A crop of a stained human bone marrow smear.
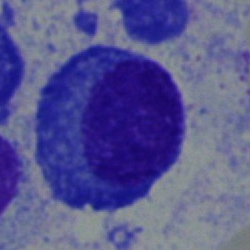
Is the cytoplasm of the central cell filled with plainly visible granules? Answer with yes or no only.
No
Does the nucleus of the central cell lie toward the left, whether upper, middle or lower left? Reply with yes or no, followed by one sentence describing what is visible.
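No. The nucleus sits off-centre, toward the right side of the cell.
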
